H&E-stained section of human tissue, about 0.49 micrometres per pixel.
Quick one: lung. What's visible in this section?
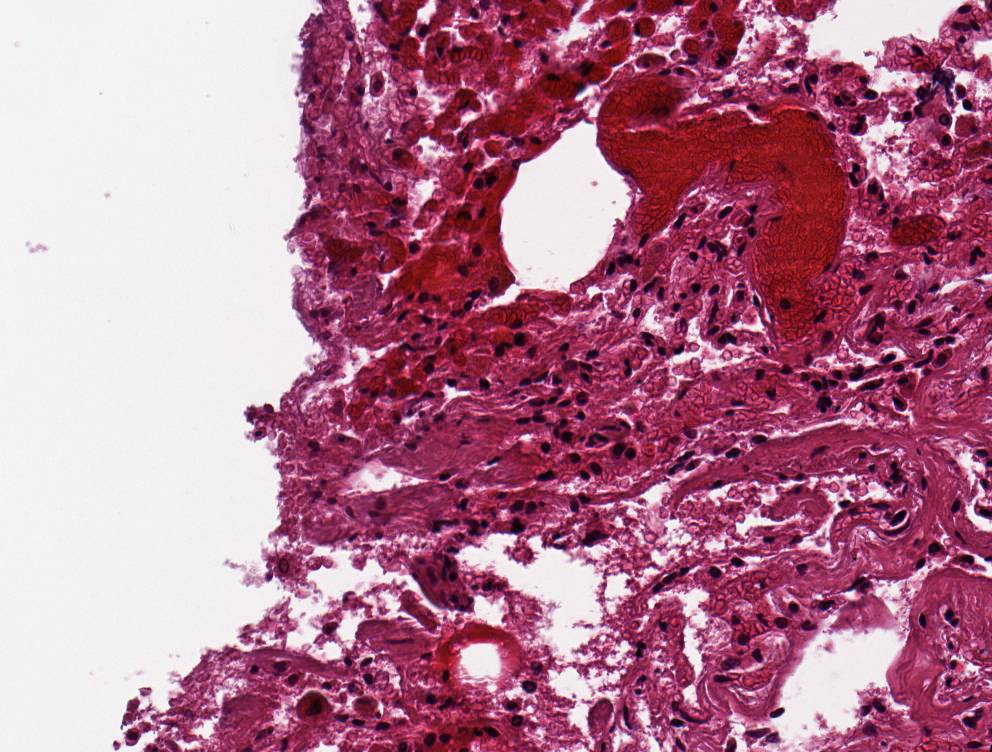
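This section shows a large, curved and branching vessel in the upper centre-right, tightly packed with red blood cells. In the upper left of the tissue, red blood cells also lie spread through the tissue outside vessels. Pink collagen bundles run in wavy lines in the lower right. No glands are present anywhere in the field.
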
